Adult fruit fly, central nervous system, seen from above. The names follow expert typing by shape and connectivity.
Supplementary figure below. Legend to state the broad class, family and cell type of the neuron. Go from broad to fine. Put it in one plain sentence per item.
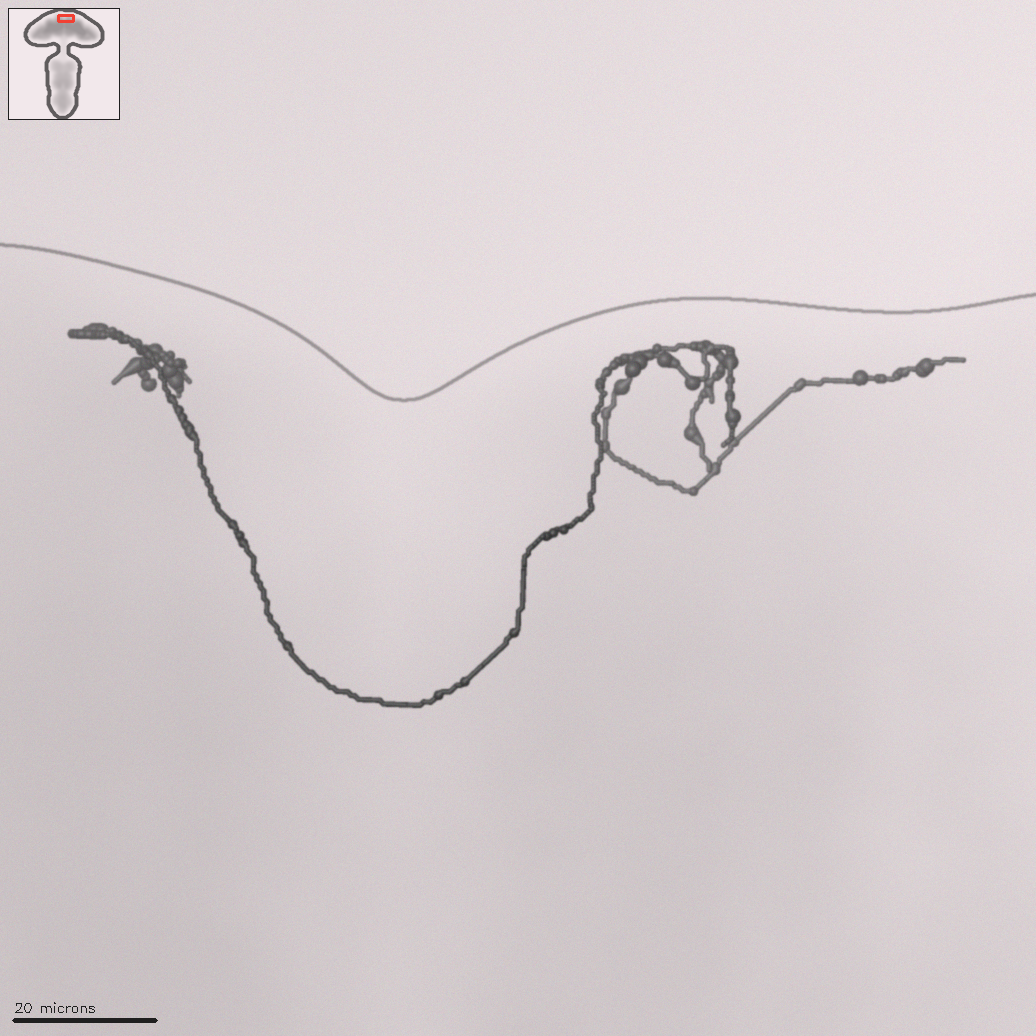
A sensory neuron entering the brain of class olfactory, type ORN_VA2.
